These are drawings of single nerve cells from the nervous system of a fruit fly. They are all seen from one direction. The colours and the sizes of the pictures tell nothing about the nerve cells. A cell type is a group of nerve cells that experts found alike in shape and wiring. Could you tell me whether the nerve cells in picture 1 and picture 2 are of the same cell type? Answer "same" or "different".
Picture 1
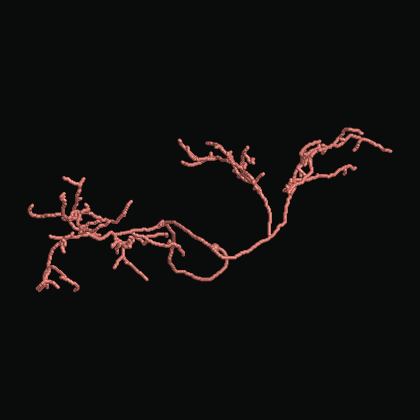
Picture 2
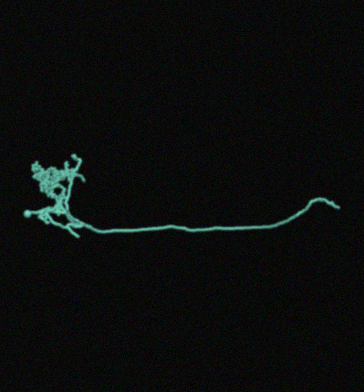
different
